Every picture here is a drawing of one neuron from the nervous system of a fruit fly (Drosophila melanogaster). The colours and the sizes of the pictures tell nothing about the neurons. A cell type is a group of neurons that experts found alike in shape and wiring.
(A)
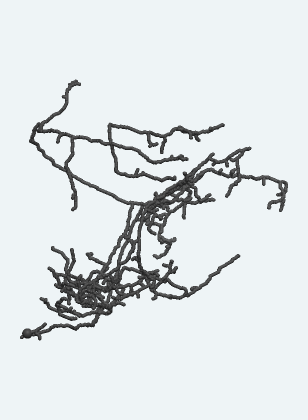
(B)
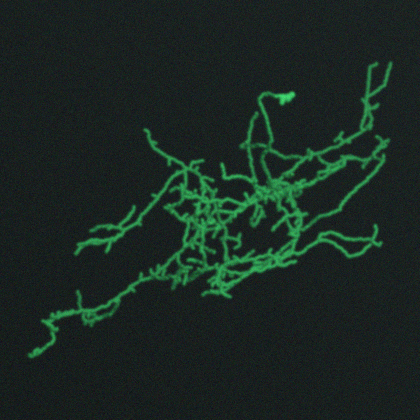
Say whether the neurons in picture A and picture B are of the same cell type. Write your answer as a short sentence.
They are of different cell types.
